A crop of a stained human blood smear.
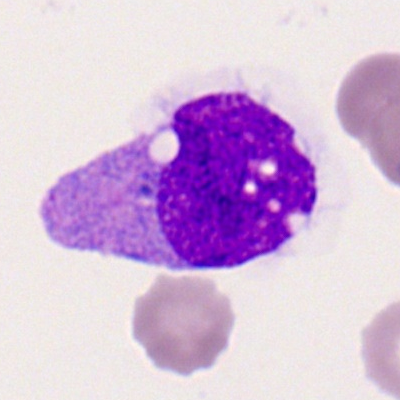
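Monocyte at the centre of a stained blood smear. Its nuclear chromatin is dark purple and coarsely clumped, with several small clear spots over the right part of the nucleus. A round clear vacuole sits at the upper left edge of the nucleus, where nucleus and cytoplasm meet. A faint, wispy fringe extends from the upper margin of the cell.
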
